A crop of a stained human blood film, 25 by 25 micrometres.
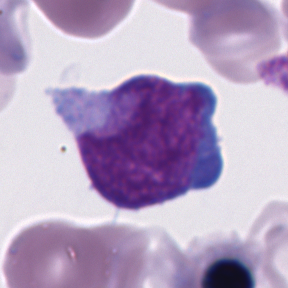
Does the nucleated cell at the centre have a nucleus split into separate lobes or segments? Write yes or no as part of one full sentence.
No, this cell's nucleus is one compact mass of round, oval or kidney shape.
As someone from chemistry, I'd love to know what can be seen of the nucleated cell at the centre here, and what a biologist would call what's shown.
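Start with the chromatin: see how finely stippled and evenly spread it is, with no coarse dark clumps. The nucleus is about 12 micrometres across and fills about 80% of the cell's area. Follow the cytoplasm: its palest part is a light greyish-blue patch at the upper left, while a narrow rim of deeper blue runs along the right side of the nucleus. Notice a thin fine thread reaching downward from the bottom edge. This is a myeloblast.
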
